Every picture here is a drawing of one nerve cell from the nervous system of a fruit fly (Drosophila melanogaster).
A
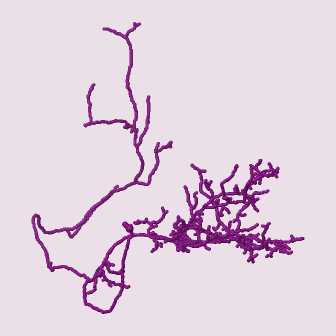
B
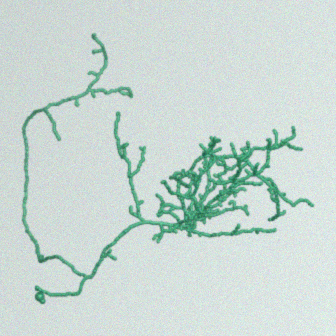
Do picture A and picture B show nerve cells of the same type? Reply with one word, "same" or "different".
different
